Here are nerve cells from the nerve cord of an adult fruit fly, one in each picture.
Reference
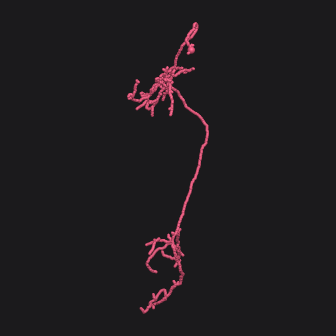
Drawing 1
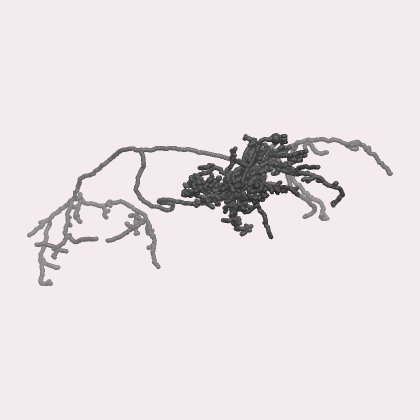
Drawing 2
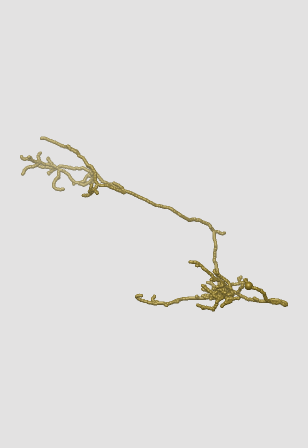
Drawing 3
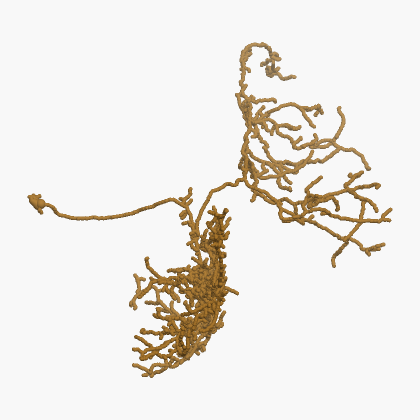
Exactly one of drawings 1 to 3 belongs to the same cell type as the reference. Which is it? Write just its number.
2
